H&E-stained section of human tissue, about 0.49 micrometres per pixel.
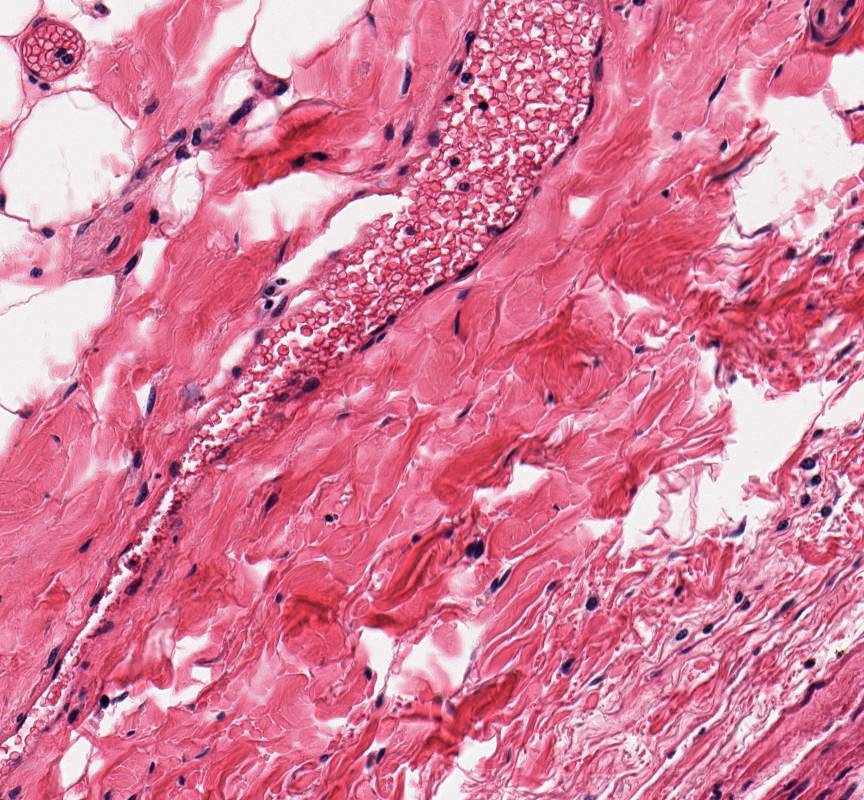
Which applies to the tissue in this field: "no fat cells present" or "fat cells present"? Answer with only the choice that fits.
Fat cells present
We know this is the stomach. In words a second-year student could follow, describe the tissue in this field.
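Sparse, dark, elongated fibroblast nuclei lie among collagen bundles. A thin-walled vessel runs diagonally from lower left toward top centre. A small round vessel, cut across and holding red blood cells, occupies the extreme upper left corner. Toward lower right, fibres become finer, in parallel diagonal strands.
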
